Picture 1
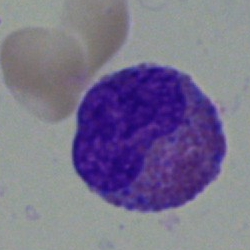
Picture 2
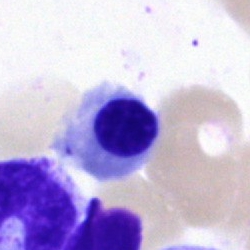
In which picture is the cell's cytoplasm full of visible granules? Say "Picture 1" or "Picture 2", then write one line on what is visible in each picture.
Picture 1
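In picture 1: The cytoplasm contains fine reddish-purple granules.
In picture 2: The cytoplasm shows no granules.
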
